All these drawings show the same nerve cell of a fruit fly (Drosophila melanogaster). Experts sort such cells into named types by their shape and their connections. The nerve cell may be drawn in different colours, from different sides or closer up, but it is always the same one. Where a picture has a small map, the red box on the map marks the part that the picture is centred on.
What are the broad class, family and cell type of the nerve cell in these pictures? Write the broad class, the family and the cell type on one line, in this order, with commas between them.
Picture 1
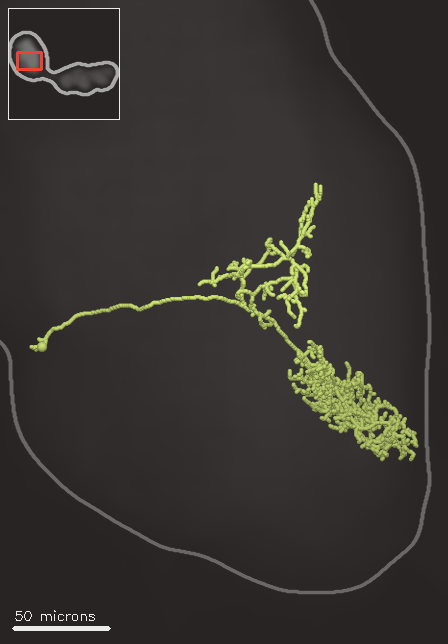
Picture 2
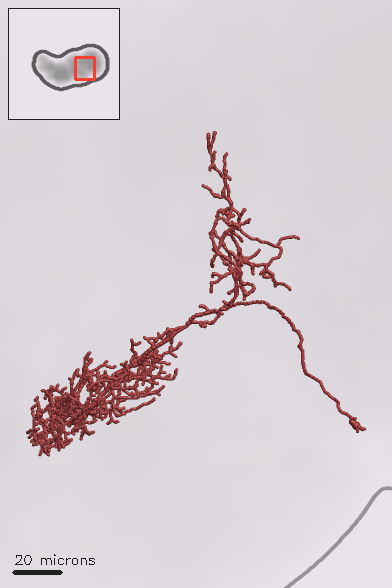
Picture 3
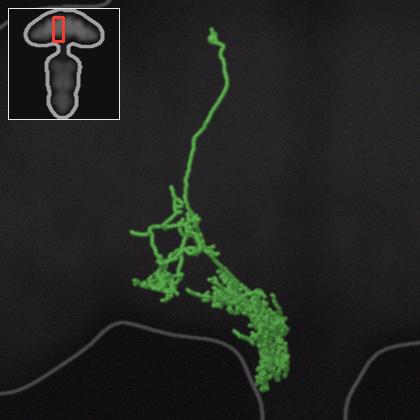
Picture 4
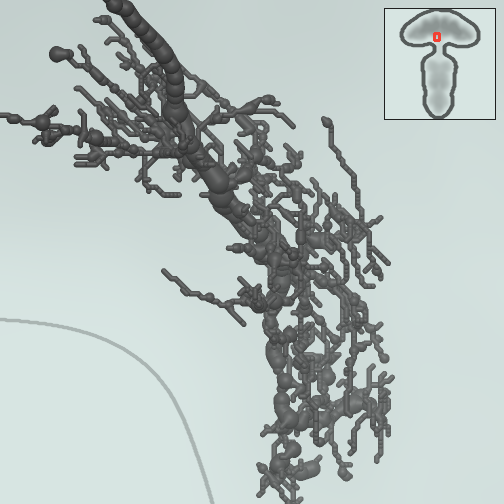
central-brain intrinsic neuron, hemilineage LALv1_ventral, GNG580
